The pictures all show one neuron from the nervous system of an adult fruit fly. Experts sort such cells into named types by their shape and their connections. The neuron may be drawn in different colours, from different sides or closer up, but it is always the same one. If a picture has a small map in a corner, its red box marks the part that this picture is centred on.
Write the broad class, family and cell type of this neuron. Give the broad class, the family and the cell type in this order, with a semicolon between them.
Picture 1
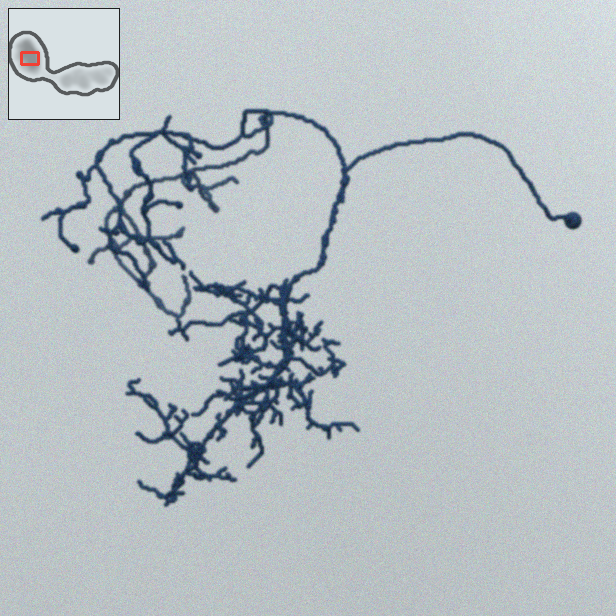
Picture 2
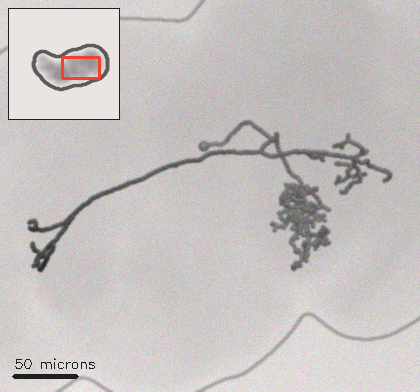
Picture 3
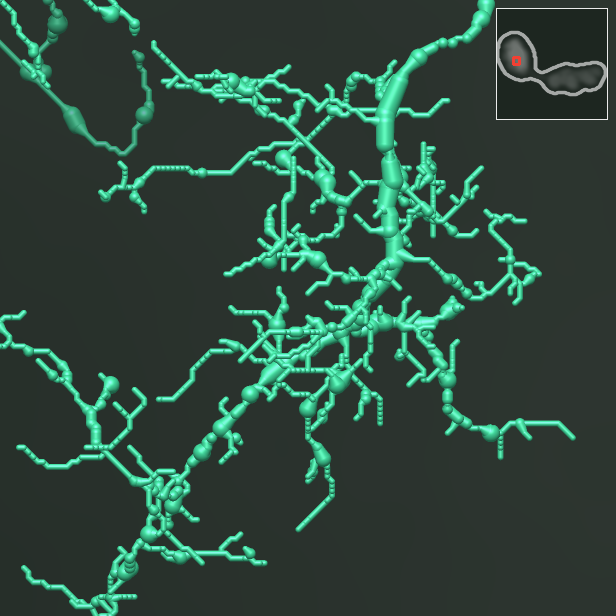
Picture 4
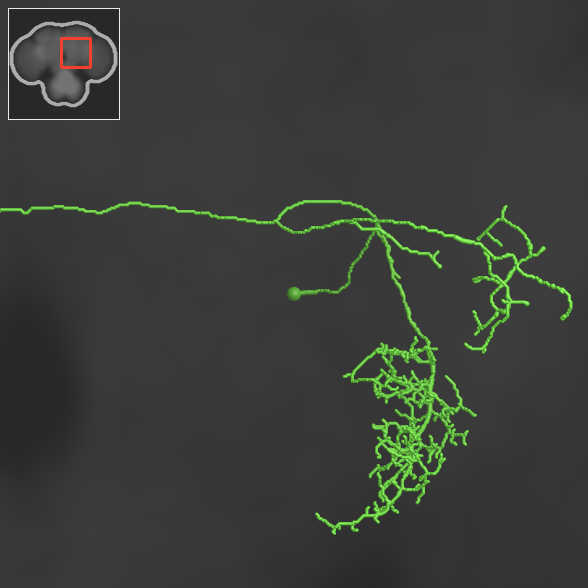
central-brain intrinsic neuron; hemilineage VLPl&p2_posterior; CB1044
